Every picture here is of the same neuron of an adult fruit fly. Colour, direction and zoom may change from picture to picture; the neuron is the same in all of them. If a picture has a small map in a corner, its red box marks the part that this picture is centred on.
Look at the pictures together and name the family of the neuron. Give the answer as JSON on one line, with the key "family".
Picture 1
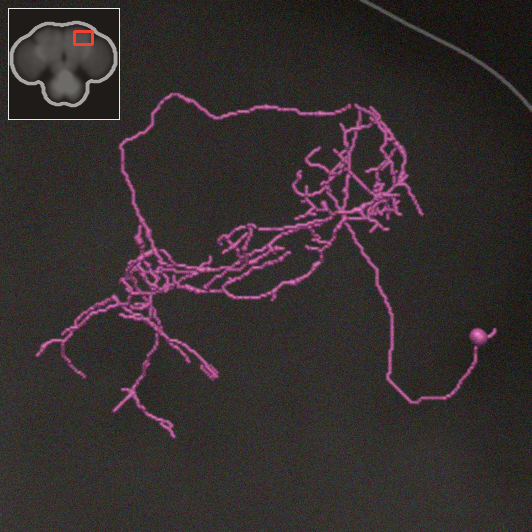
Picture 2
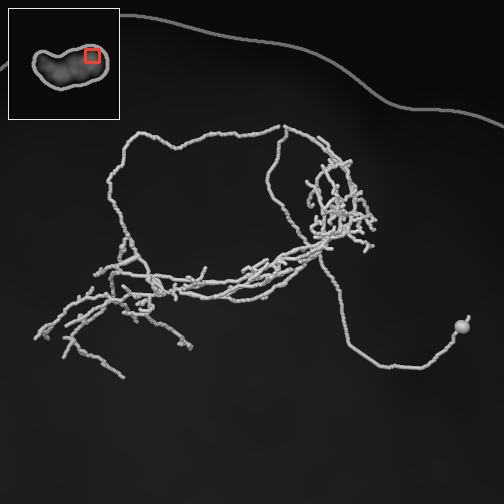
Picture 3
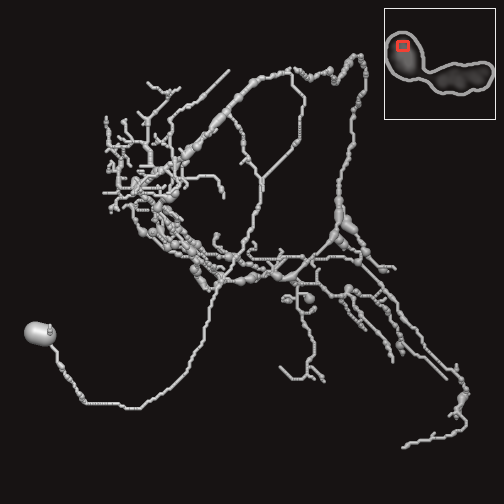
{"family": "hemilineage SIPa1_ventral"}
